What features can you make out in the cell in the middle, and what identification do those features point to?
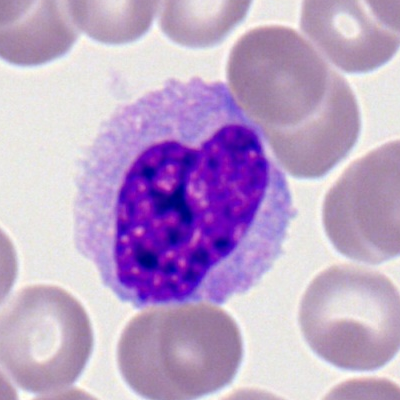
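In outline, the cell is roughly round, its edge finely irregular and fuzzy. Its nucleus is kidney-shaped, notched on the upper side, and forms one mass rather than separate lobes. No large coarse granules appear in the cytoplasm. The cell is a monocyte.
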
